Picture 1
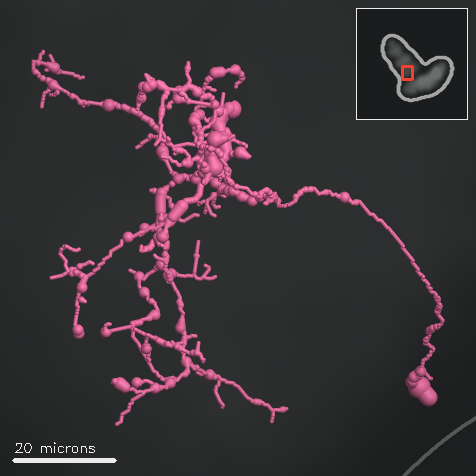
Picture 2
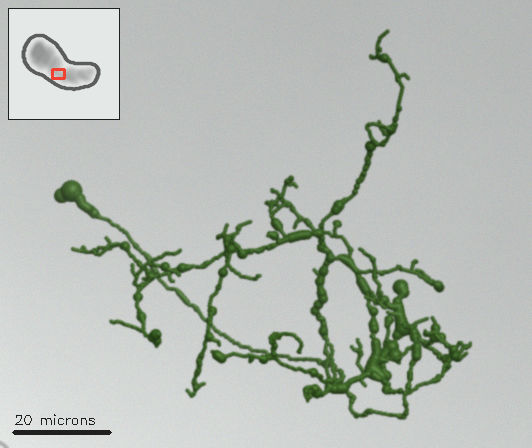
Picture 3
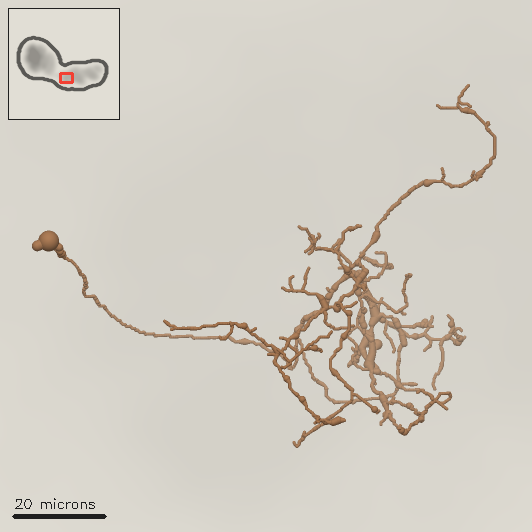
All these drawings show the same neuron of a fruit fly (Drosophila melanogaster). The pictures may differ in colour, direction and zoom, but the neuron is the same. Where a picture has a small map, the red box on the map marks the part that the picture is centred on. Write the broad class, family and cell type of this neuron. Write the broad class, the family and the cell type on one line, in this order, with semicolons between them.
nerve-cord intrinsic neuron; hemilineage 09A; IN09A033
